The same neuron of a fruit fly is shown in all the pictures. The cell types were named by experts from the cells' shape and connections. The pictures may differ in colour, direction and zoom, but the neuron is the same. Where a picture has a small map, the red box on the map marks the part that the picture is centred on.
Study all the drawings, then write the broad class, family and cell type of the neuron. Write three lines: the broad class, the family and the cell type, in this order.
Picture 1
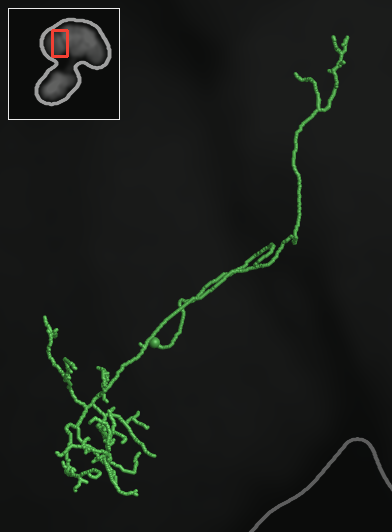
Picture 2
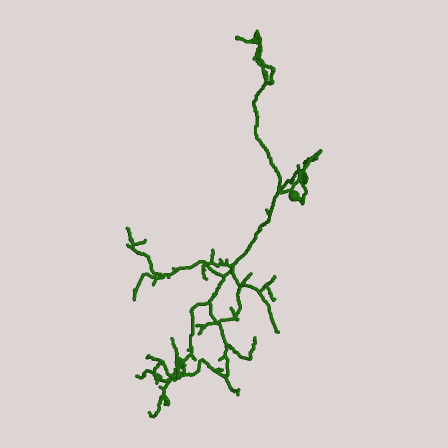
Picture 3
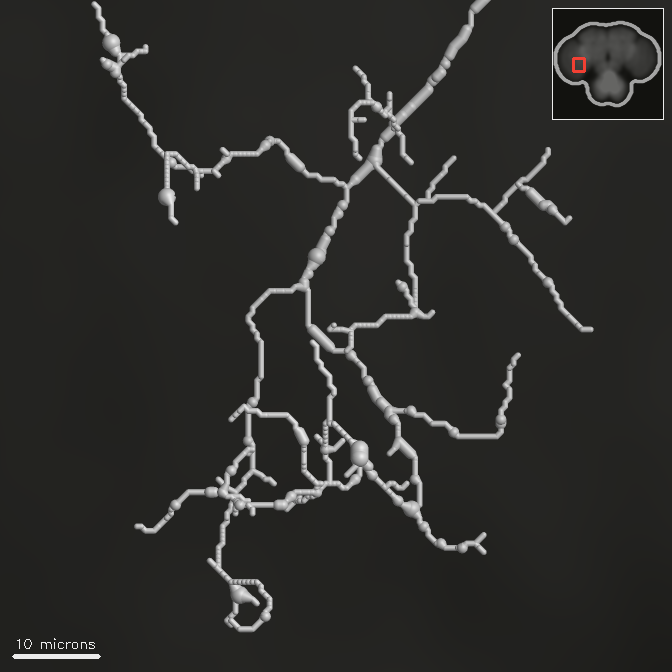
visual projection neuron
hemilineage VLPp&l1_lateral
LPT101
